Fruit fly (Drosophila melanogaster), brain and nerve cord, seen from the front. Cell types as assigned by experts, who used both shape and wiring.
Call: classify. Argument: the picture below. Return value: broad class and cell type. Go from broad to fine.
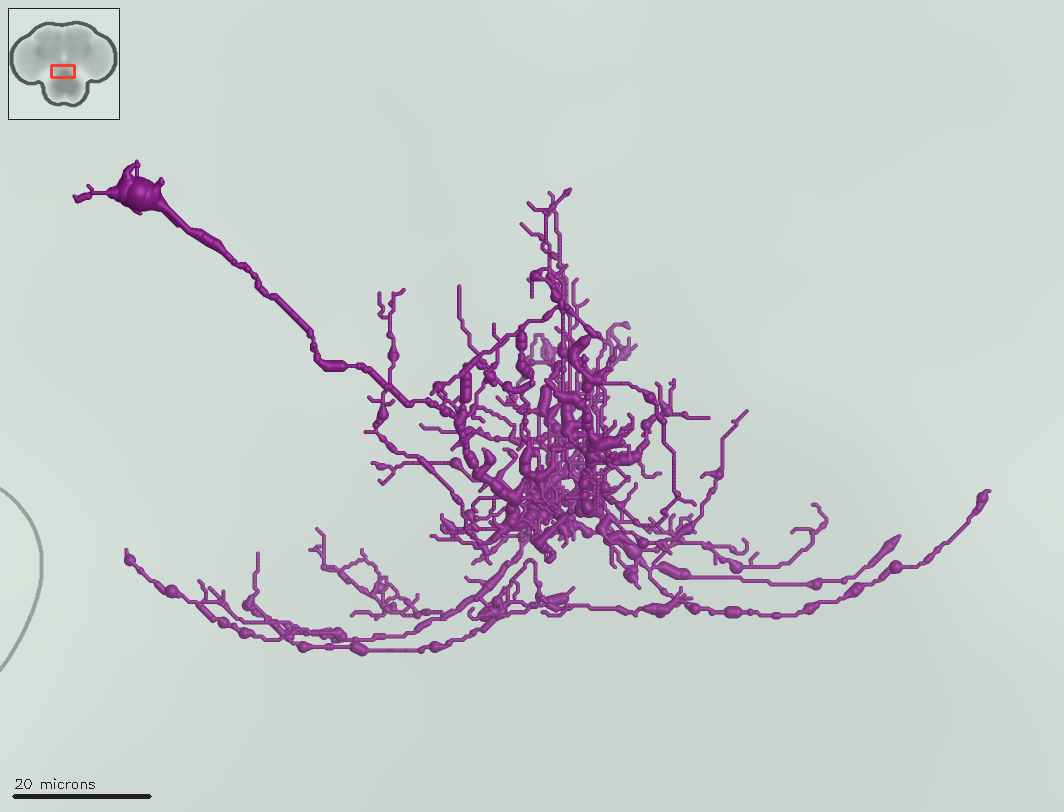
central-brain intrinsic neuron; GNG234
